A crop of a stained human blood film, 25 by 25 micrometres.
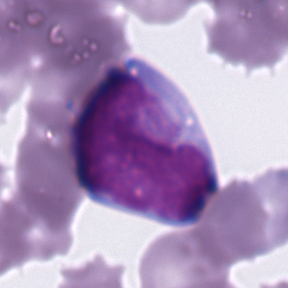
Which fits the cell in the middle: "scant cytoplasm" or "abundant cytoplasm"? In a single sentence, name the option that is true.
Its nucleus occupies most of the cell.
